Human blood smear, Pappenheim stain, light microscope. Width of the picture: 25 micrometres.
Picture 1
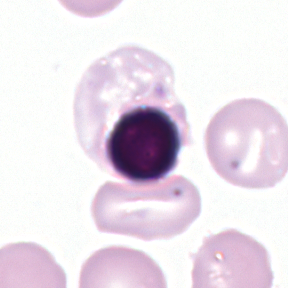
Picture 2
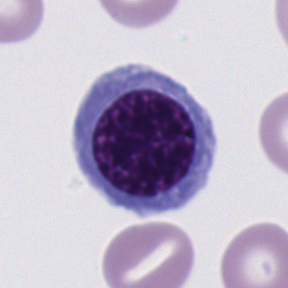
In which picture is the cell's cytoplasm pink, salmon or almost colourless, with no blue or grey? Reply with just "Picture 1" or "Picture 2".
Picture 1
